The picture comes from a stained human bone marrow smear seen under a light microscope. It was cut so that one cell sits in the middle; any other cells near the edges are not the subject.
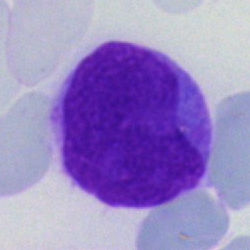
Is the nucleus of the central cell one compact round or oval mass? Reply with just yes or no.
Yes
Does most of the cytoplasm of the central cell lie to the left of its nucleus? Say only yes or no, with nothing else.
No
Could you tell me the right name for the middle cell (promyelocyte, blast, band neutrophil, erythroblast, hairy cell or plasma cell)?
blast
